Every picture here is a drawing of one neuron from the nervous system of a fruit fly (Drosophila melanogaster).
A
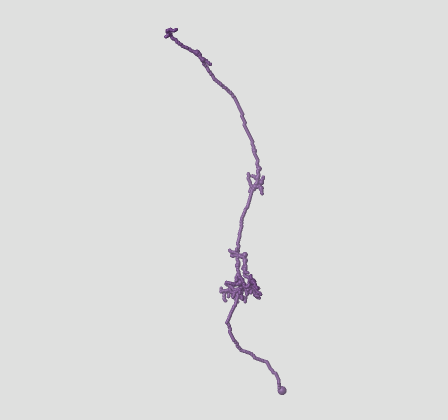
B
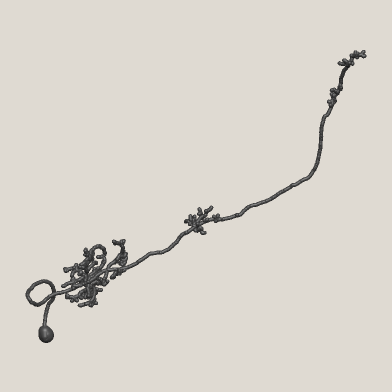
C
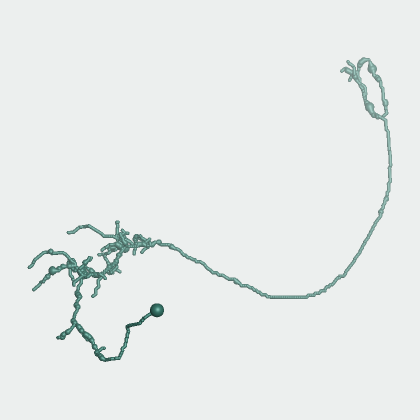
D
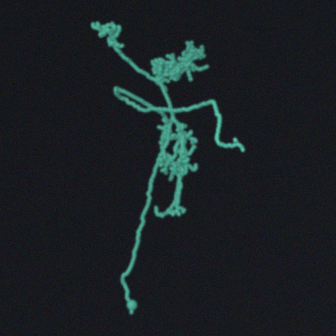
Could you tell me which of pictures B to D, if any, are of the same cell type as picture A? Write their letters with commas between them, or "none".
B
